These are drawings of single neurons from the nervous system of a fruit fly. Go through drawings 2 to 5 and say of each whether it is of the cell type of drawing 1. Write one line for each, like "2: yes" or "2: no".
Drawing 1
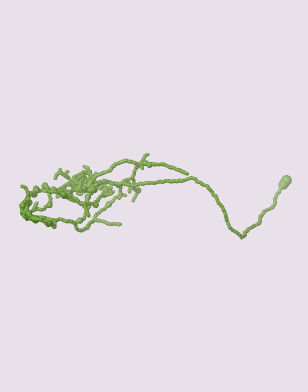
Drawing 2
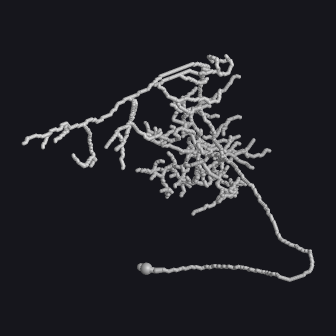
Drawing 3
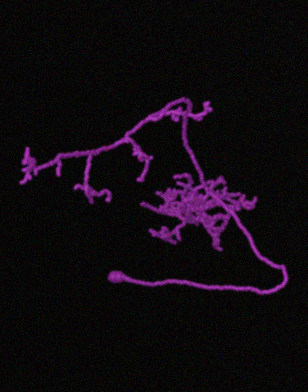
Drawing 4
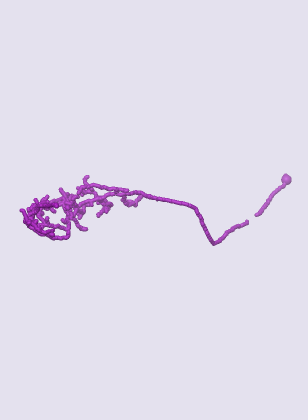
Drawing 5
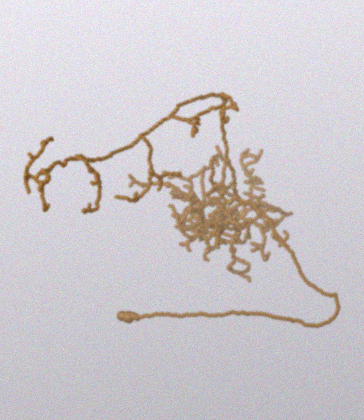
2: no
3: no
4: yes
5: no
